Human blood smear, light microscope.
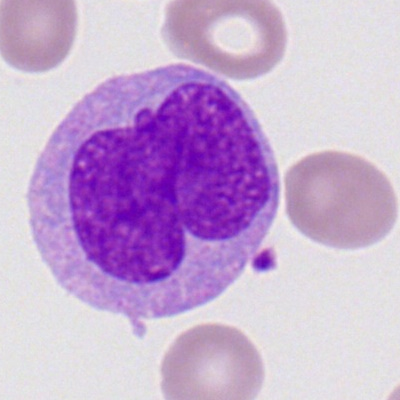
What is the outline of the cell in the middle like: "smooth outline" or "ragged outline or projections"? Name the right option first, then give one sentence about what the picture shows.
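Ragged outline or projections. A single small bleb sticks out from the bottom edge of the cell.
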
